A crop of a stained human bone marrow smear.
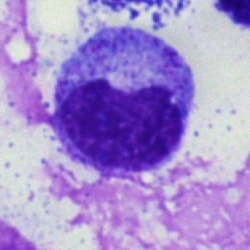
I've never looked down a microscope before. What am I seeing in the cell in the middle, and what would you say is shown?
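Down in the lower part of the cell sits the nucleus, with a shallow notch in its upper edge. Tucked into that notch is a pale zone of cytoplasm. Elsewhere, fine purple granules are scattered through the cytoplasm. It's a myelocyte.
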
